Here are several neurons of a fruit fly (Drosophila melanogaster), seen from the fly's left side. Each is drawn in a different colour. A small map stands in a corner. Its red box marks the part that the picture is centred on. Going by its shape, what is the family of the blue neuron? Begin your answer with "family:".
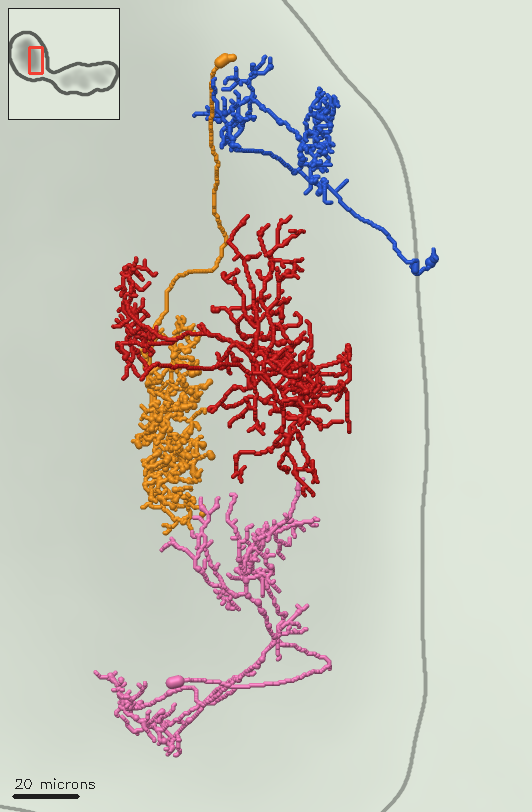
family: Y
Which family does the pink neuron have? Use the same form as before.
family: Y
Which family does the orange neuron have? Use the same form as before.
family: Pm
